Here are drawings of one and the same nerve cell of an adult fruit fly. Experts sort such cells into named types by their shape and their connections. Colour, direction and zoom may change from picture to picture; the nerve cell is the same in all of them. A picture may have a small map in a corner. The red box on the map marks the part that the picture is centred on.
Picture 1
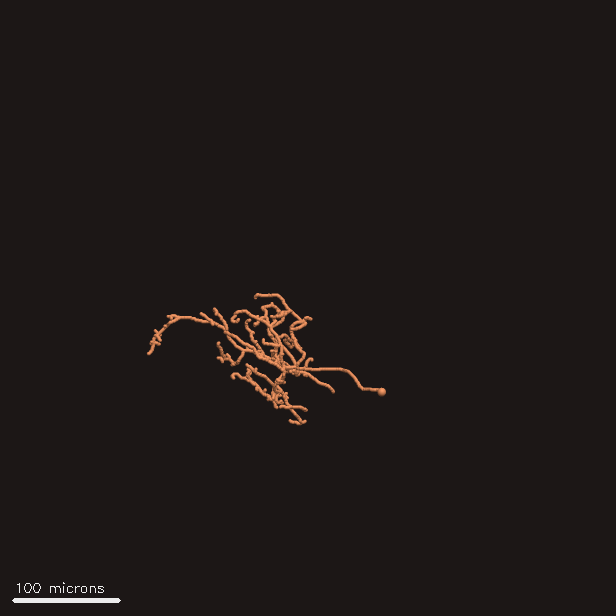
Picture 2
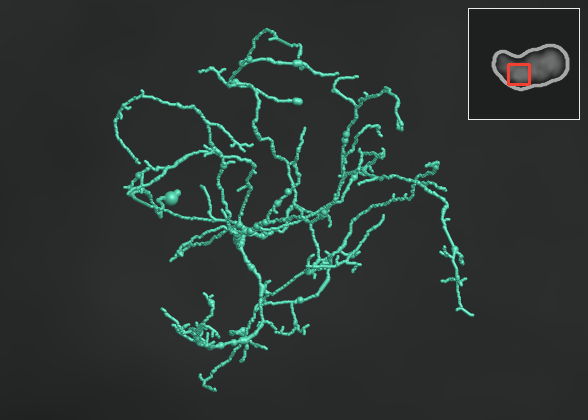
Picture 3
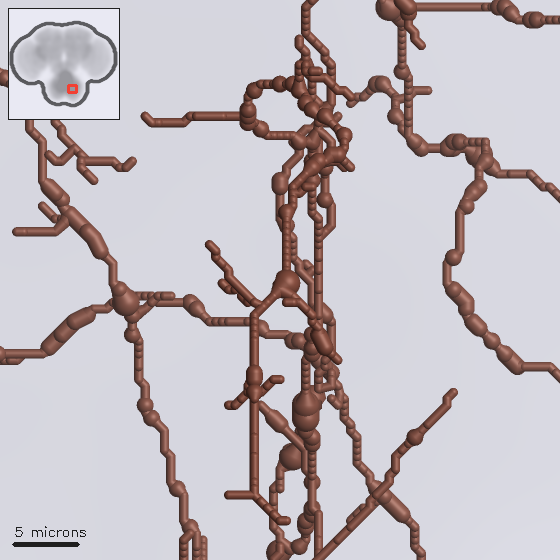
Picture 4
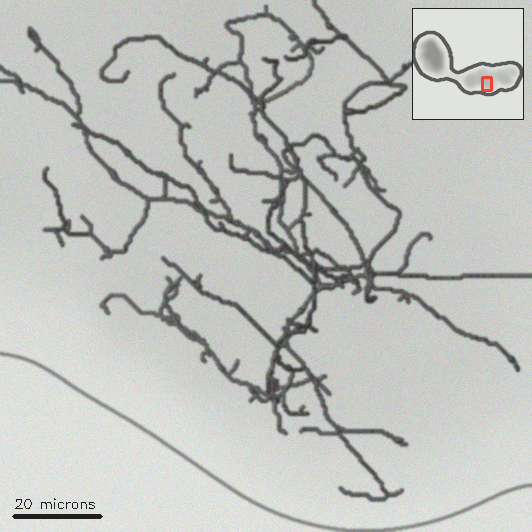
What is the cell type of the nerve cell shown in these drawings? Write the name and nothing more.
IN20A.22A022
